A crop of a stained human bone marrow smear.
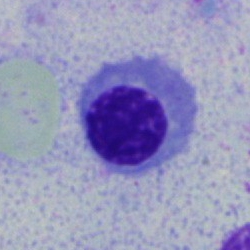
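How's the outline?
Irregular, with shallow angular bumps instead of a smooth circle.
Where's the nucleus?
Off-centre, toward the lower left, with dark purple, coarsely clumped chromatin and small paler patches between the clumps.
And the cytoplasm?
A moderate blue rim around the nucleus.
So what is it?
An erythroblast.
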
